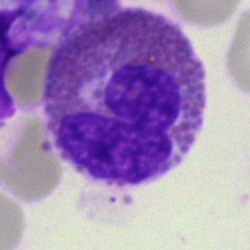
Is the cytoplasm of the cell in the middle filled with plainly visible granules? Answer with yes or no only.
Yes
